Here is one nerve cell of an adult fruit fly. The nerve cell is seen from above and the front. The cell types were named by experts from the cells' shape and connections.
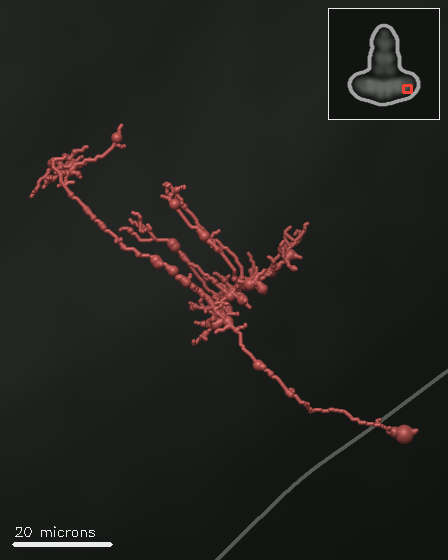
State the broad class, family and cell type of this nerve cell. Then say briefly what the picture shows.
Its broad class is optic-lobe intrinsic neuron. The family is Mi. The cell type is Mi10. The cell body is at the lower right of the picture. From left to right in the picture it spans about 80 microns. The picture shows dozens of branch ends.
